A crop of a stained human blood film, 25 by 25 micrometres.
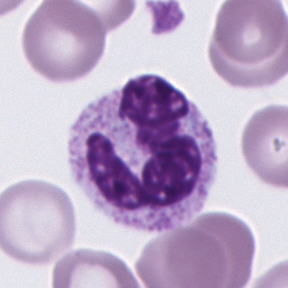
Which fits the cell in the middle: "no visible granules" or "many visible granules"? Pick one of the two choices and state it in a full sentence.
It is many visible granules that the cytoplasm of this cell contains.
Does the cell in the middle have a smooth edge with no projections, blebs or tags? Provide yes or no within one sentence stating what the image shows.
Yes, in outline this cell is smooth rather than rough.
